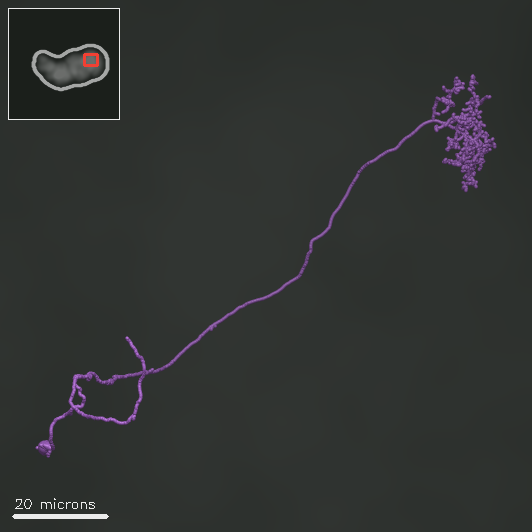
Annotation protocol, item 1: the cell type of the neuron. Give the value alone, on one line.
LPC2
